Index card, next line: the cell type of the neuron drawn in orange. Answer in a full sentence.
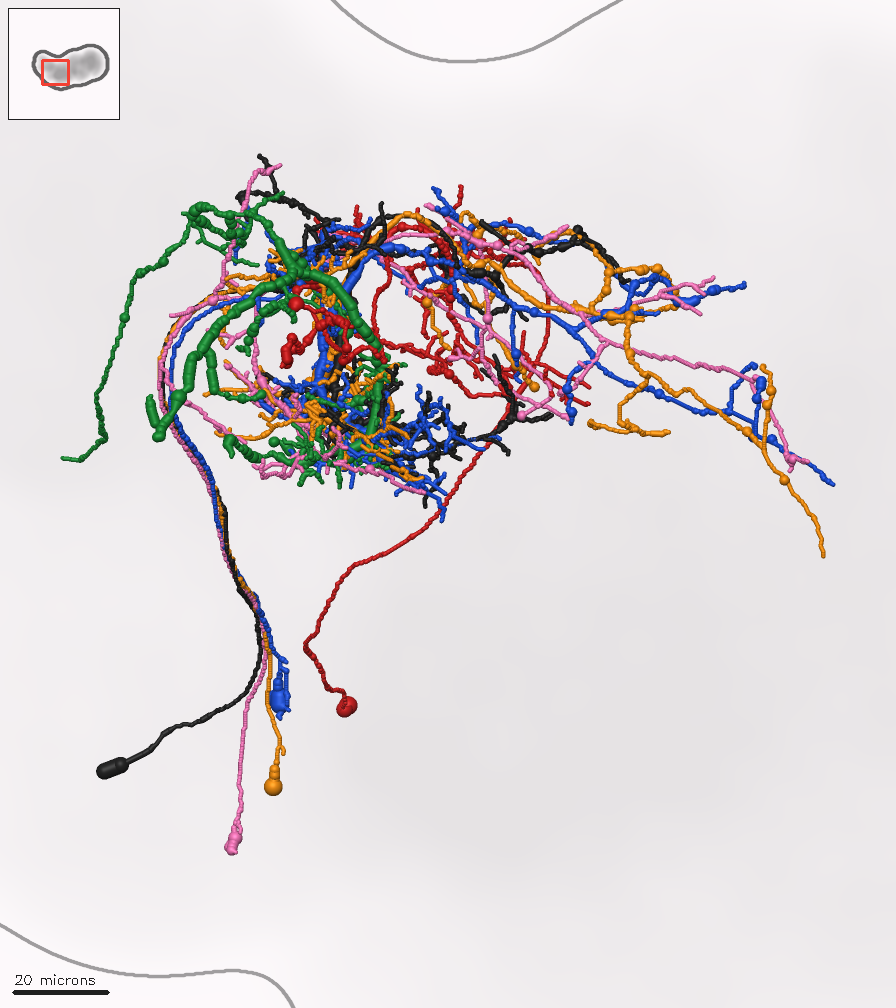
The cell type is IN06A096.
